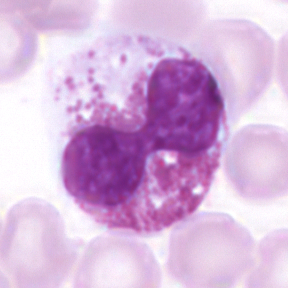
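Eosinophil in a stained smear of human peripheral blood. Its two nuclear lobes lie diagonally, one at lower left and one at upper right, and the chromatin is dense and dark purple. Granules are sparser in the upper left part of the cytoplasm. The cell outline is roughly round.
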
